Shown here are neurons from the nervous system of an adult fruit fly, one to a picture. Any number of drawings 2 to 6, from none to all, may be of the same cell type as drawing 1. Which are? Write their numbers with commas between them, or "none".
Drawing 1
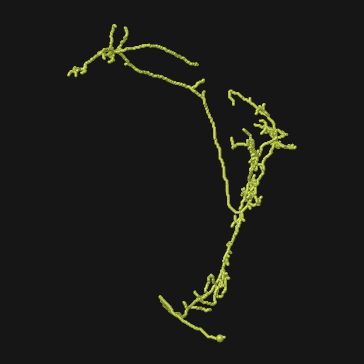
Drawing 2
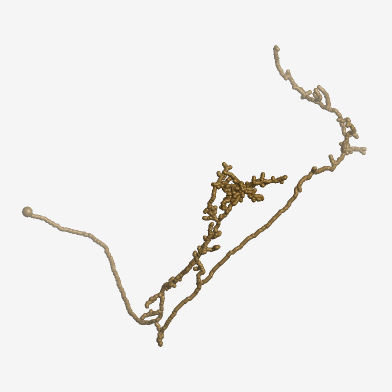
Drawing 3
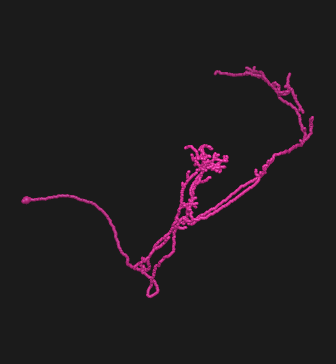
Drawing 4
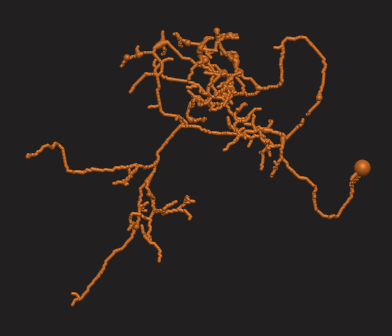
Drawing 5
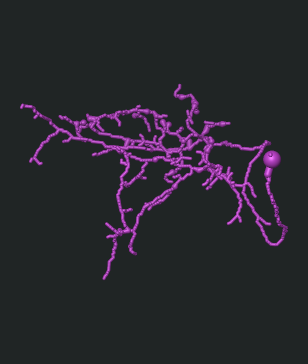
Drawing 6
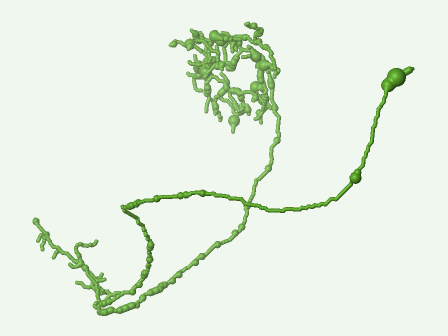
2, 3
